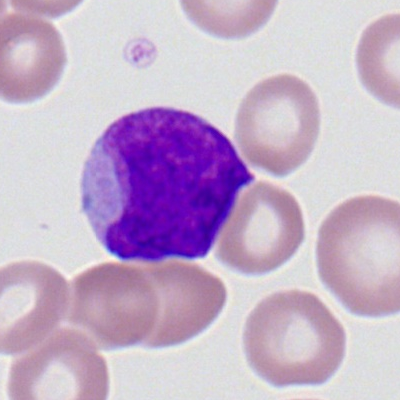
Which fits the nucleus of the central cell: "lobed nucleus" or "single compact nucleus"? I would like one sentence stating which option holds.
There is one compact round, oval or kidney-shaped nucleus in this cell.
